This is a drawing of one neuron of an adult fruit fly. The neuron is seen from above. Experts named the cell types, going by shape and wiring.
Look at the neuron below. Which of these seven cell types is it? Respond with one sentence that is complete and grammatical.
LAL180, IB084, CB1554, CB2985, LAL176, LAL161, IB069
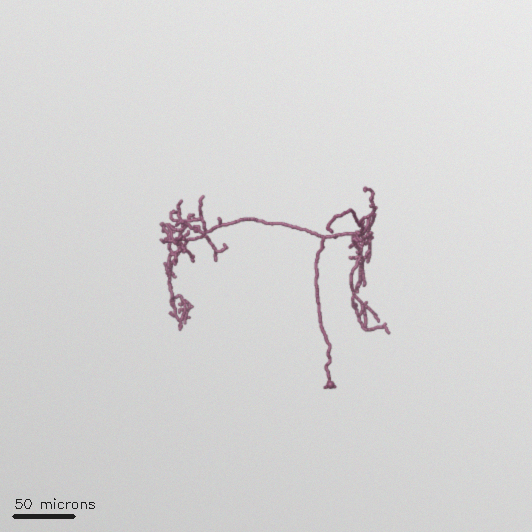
By type, the neuron is LAL180.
